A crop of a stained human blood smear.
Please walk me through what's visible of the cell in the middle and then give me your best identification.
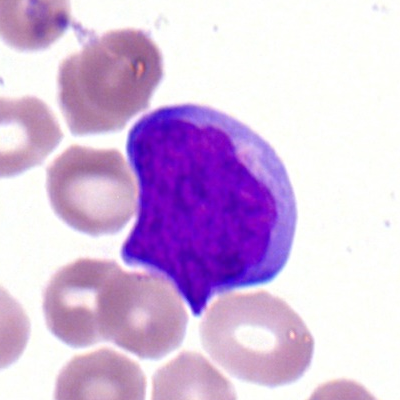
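Most of the cell is filled by the nucleus, which has a broad notch in its left side. No vacuoles are present in the cytoplasm. At its lower end the cell tapers to a point. The cell is a myeloblast.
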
